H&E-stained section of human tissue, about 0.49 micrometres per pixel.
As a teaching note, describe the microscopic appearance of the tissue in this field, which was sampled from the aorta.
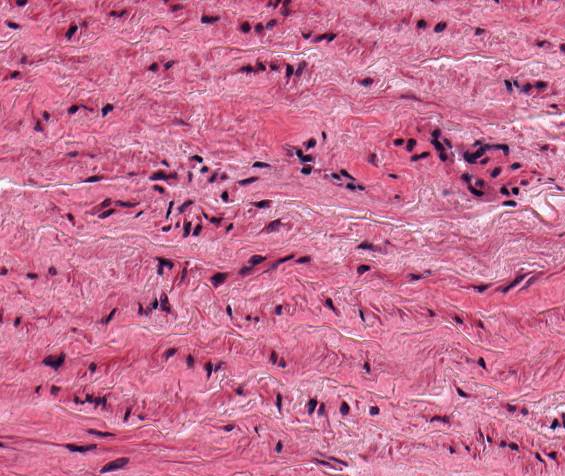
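Pink fibres across entire field, running roughly horizontally, left to right. Nuclei dark purple, elongated, spindle-shaped. Most lie with long axis parallel to fibres. Small crowded cluster of nuclei at upper right.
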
